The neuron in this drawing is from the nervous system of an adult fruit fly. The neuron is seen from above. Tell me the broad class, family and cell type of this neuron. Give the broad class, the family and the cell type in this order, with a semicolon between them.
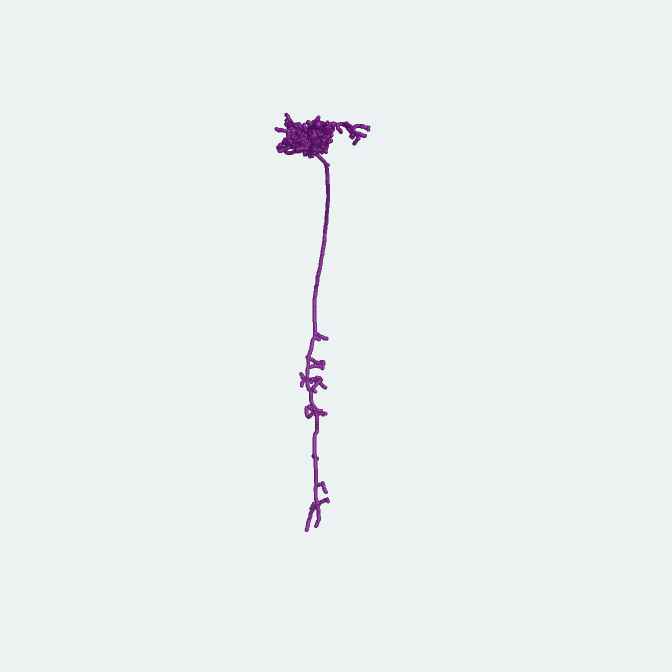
descending neuron; DNpe; DNpe028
